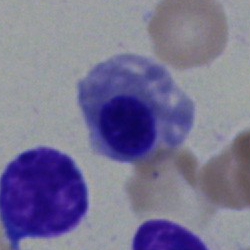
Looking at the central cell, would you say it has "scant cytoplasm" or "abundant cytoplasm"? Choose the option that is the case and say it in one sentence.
Its nucleus is set within plentiful cytoplasm.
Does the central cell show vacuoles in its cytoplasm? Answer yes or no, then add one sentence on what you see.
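Yes. Several small pale clear spots lie in the cytoplasm above the nucleus.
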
